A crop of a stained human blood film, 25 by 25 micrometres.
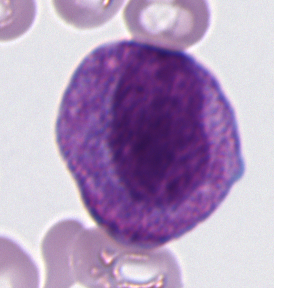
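Atypical promyelocyte, the central cell in a stained smear of human peripheral blood. Look first at its outline: roughly oval and smooth. The cytoplasm makes a rim around the cell, and you will find that rim widest on the left side. Fine pinkish-purple granules lie scattered through the cytoplasm. Search it as carefully as you like; no clear vacuoles are there.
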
